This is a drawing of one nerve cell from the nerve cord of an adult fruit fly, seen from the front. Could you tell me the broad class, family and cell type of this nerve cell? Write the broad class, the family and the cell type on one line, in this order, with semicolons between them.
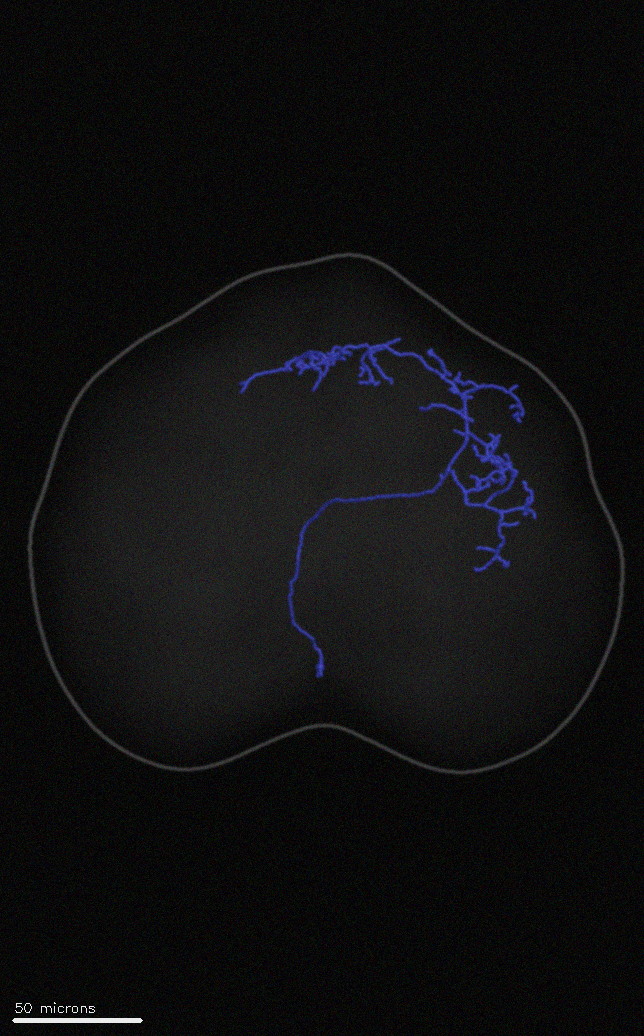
nerve-cord intrinsic neuron; hemilineage 06B; IN06B079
